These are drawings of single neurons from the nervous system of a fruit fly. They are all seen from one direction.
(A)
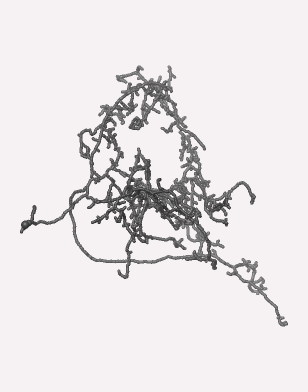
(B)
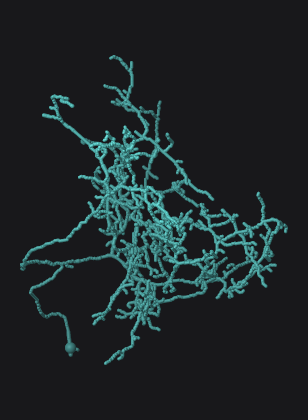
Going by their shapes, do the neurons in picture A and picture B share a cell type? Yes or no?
yes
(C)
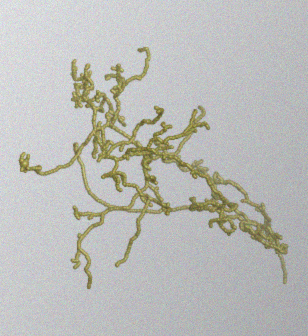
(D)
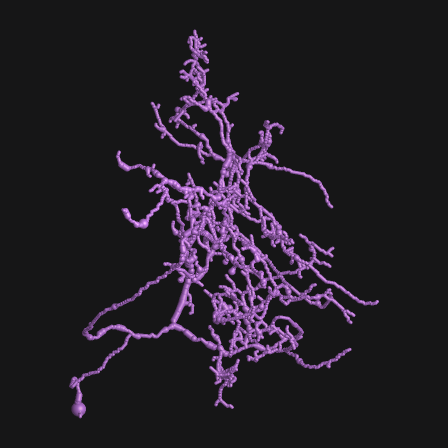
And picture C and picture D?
no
